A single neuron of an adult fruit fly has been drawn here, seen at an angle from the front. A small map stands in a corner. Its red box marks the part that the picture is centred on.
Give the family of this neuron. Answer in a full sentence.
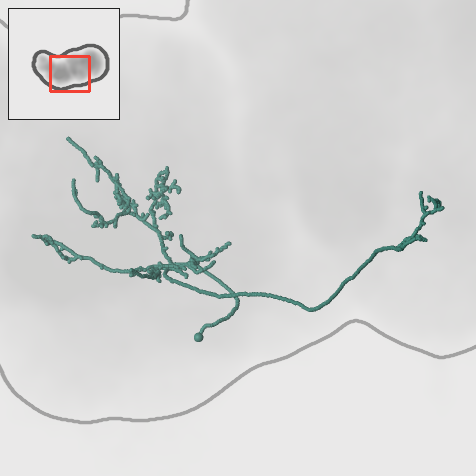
The family is hemilineage 08B.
